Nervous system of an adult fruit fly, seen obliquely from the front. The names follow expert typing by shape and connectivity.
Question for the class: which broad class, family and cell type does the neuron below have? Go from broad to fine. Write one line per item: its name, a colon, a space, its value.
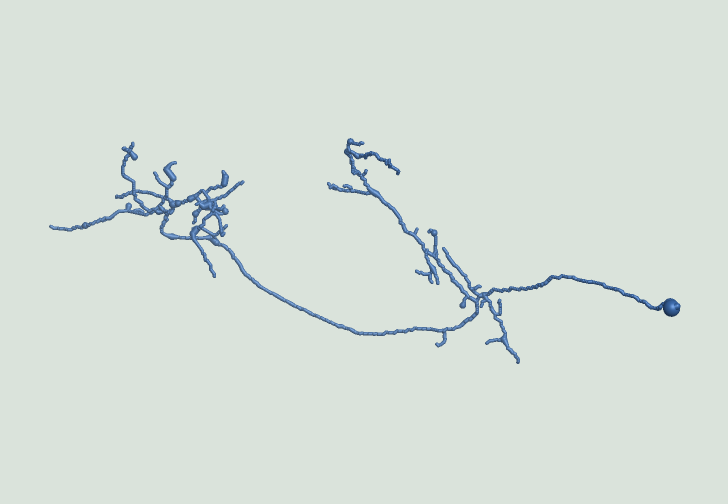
broad class: central-brain intrinsic neuron
family: hemilineage LHp2
cell type: SLP324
